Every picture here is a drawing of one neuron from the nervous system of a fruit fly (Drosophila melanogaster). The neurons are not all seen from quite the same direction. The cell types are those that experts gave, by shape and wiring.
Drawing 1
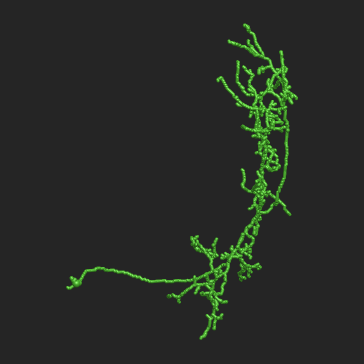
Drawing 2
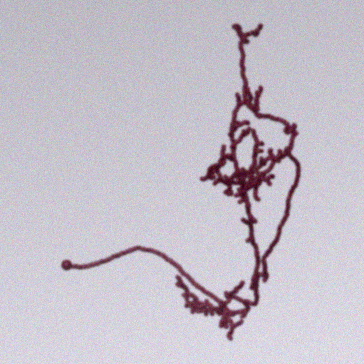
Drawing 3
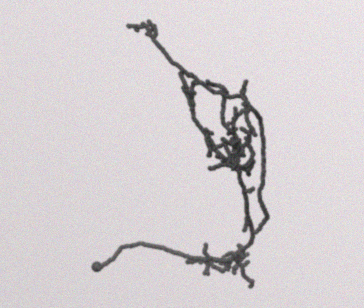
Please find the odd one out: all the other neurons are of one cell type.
1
